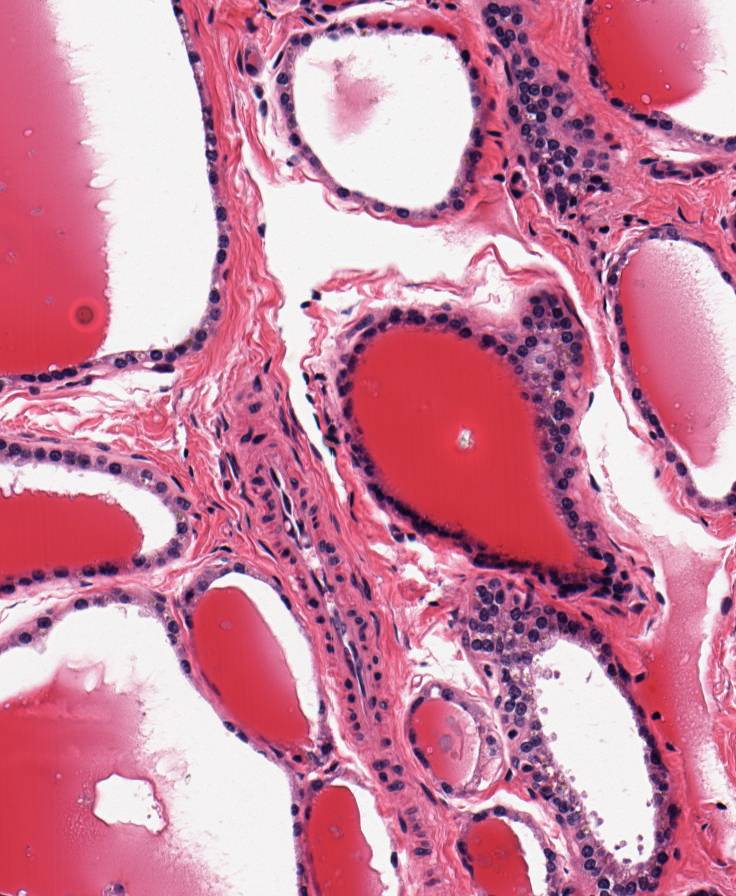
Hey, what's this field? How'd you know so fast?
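First, the structure is the thyroid follicle. Second, the contents: most spaces hold homogeneous deep pink material.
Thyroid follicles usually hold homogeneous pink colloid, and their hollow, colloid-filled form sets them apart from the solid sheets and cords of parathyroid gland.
Third, the lining: a single layer of flattened to low cuboidal cells with dark rounded nuclei surrounds each space. Fourth, the stroma: a band of pink fibrous collagen with scattered spindle-shaped nuclei runs roughly top to bottom through the centre. Lymphocytes cluster in it right of the central space and at upper right.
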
